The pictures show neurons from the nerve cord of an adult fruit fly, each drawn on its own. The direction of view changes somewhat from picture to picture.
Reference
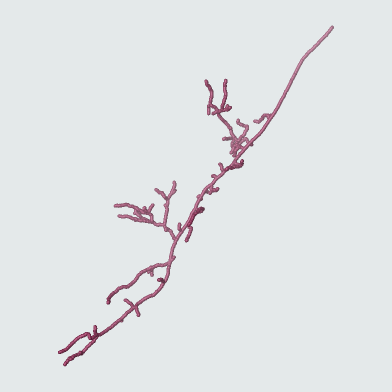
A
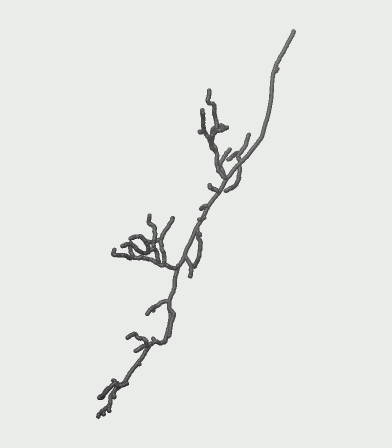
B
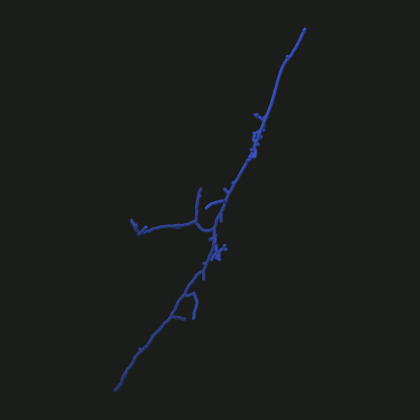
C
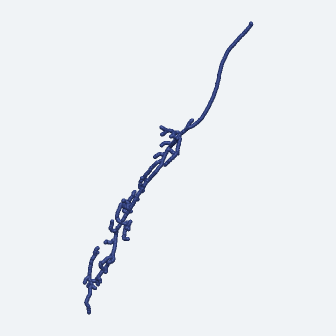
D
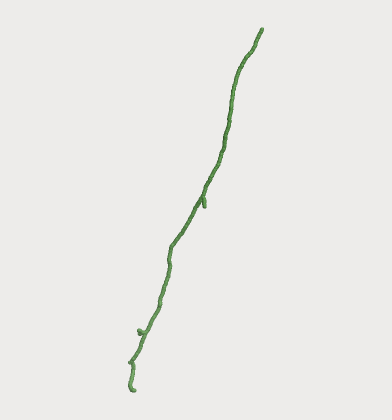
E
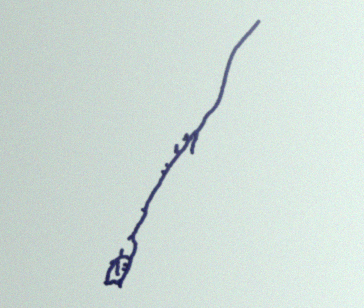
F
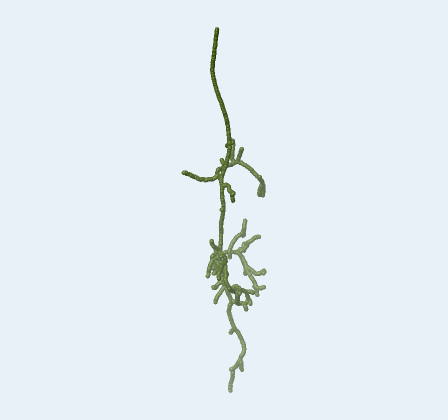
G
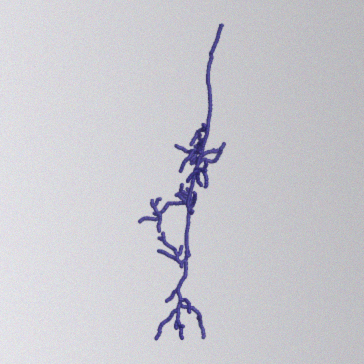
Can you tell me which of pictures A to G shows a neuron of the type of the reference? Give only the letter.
A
